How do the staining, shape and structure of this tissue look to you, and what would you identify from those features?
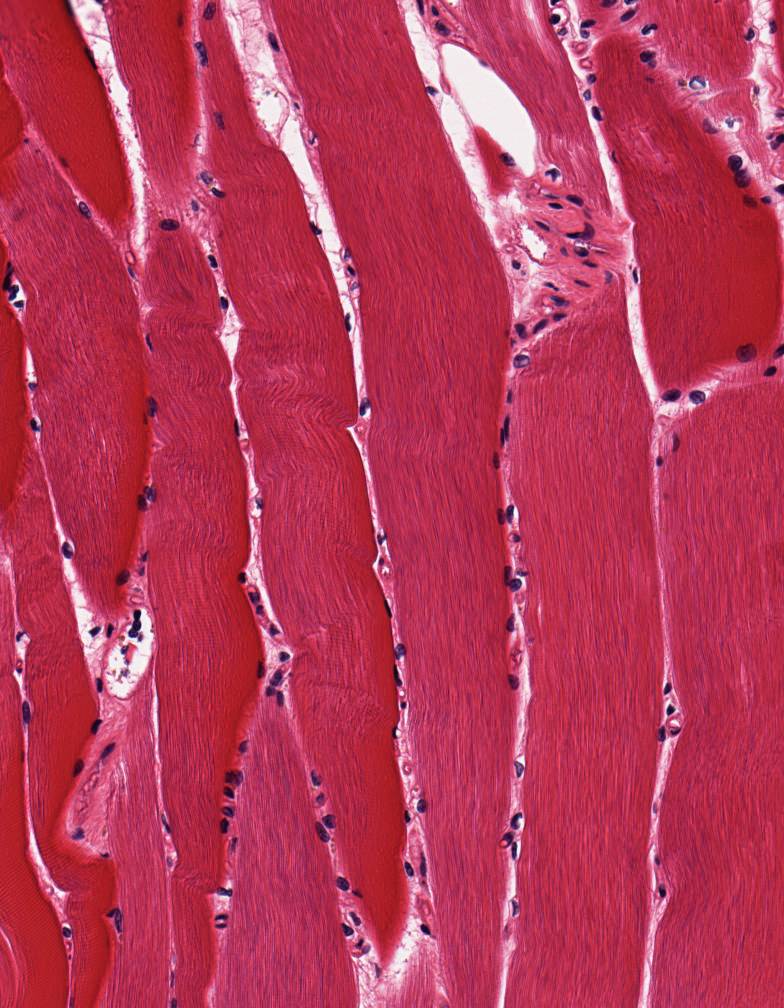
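Look at the muscle fibres first: their cytoplasm takes up eosin as a deep, even red. If you follow along a fibre, you can make out fine transverse striations crossing it. Now find the nuclei, small, dark and oval, lying along the edges of the fibres rather than in their centres. There are no fat cells anywhere in the field. What you are looking at is skeletal muscle.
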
